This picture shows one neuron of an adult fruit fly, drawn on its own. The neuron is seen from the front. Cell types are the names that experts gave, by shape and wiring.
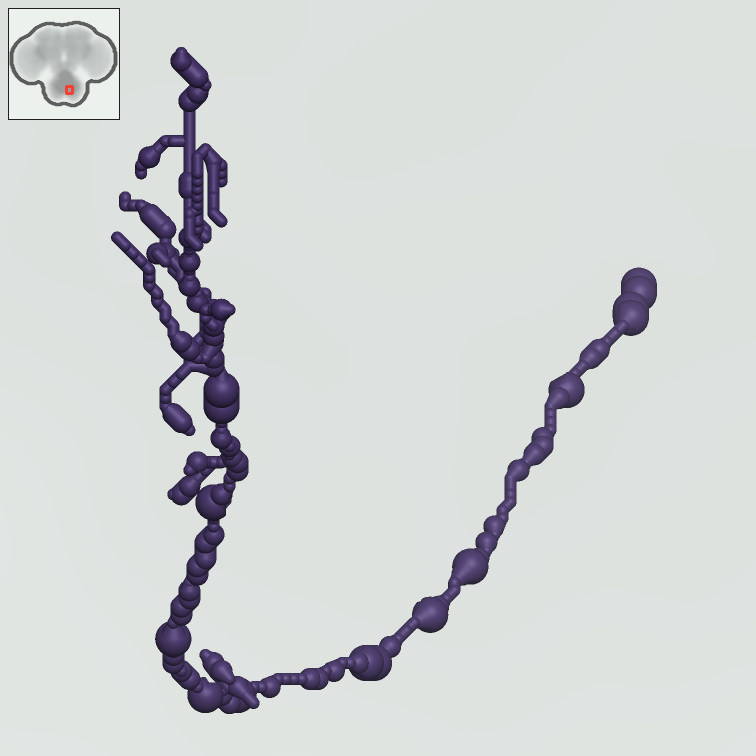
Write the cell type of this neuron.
LgLG1a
